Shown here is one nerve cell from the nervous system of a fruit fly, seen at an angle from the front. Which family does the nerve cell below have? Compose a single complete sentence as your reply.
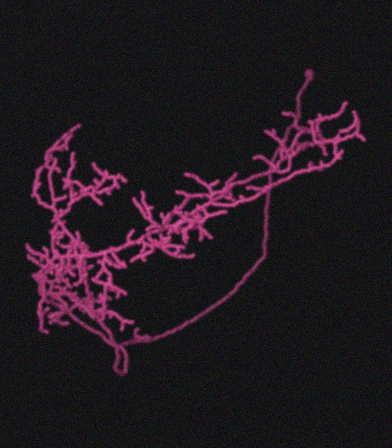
The nerve cell is sorted into family hemilineage VLPp1.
